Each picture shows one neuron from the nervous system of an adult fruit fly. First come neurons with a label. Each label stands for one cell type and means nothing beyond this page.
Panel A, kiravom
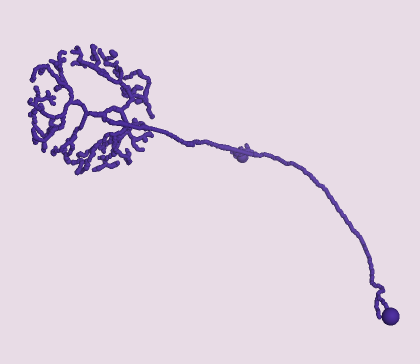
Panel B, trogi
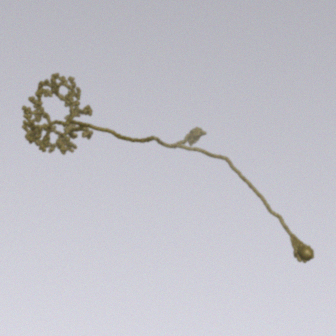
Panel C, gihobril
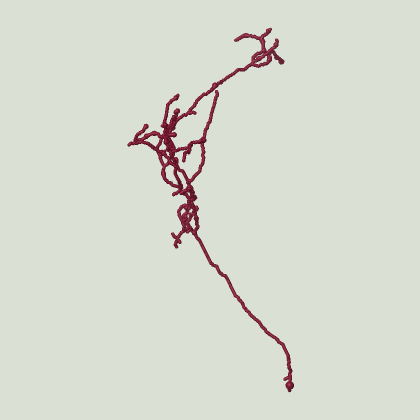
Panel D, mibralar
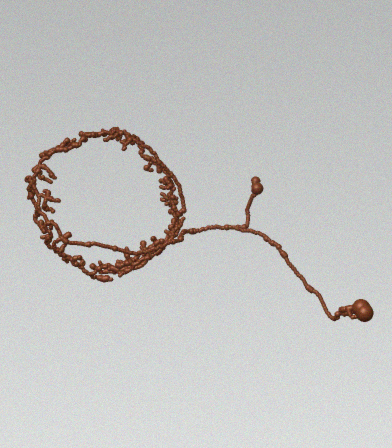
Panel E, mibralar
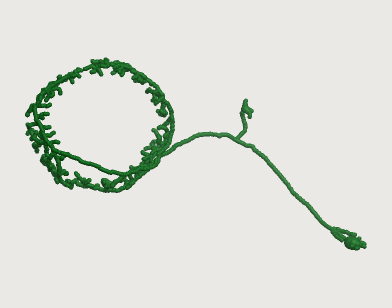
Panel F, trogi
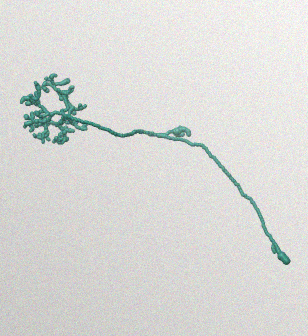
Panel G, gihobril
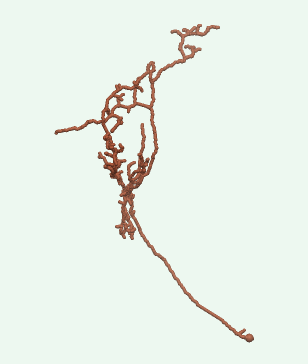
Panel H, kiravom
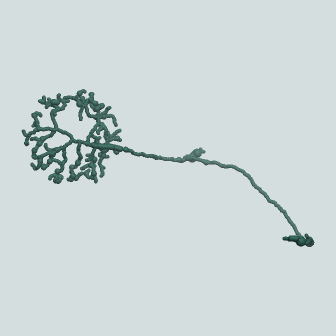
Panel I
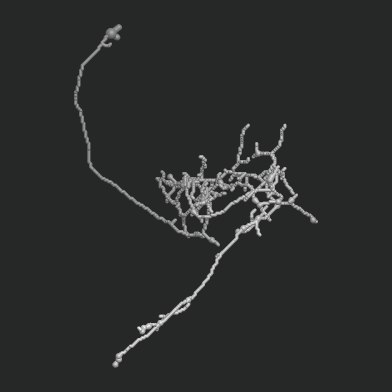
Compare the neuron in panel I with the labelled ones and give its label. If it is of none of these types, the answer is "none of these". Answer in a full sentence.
It belongs to gihobril.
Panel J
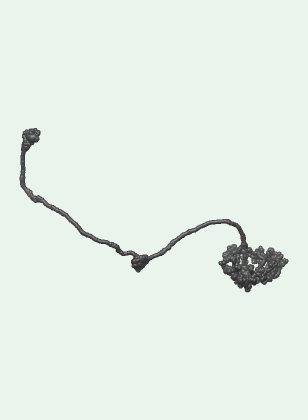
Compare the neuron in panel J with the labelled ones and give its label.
It belongs to trogi.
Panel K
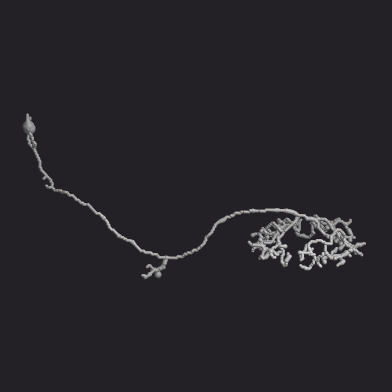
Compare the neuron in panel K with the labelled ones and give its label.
It belongs to kiravom.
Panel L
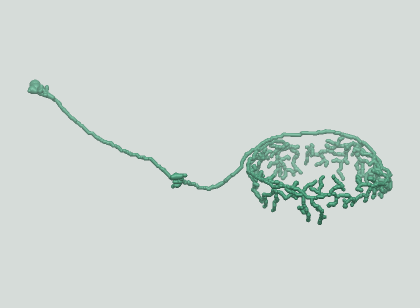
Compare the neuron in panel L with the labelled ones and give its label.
It belongs to mibralar.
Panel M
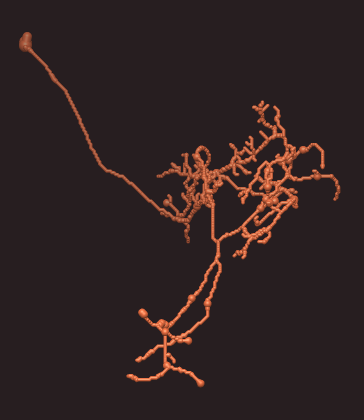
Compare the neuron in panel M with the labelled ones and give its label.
It belongs to gihobril.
